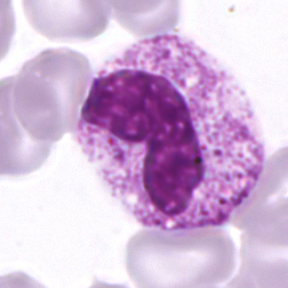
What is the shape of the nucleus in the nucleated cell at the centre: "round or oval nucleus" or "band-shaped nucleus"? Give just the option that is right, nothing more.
Band-shaped nucleus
